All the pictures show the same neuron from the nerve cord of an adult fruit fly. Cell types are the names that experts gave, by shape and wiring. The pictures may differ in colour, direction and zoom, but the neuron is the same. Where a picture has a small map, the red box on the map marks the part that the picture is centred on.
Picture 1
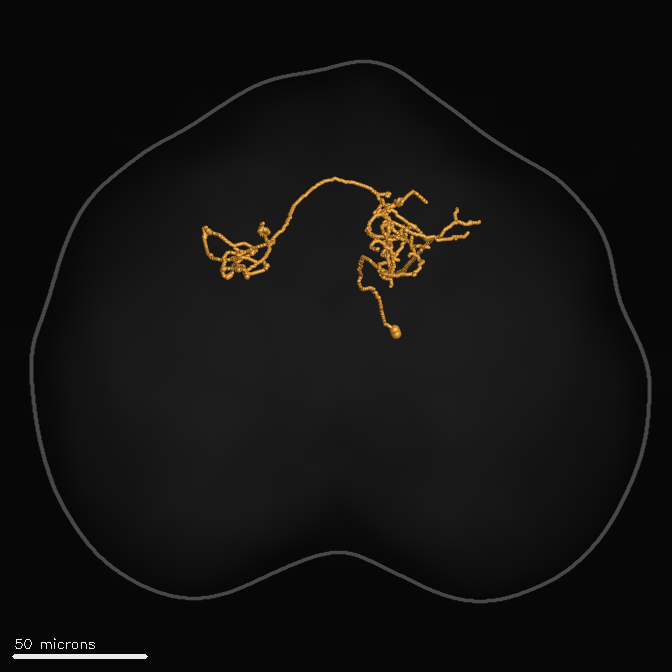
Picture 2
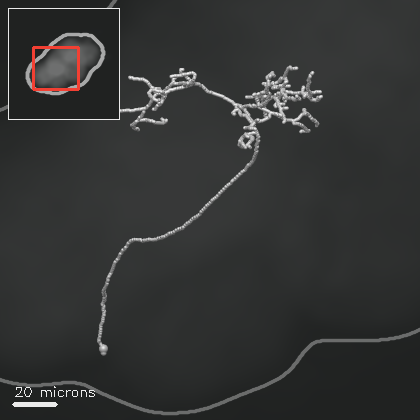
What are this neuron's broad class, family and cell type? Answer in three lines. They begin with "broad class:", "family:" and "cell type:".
broad class: nerve-cord intrinsic neuron
family: hemilineage 06A
cell type: IN06A136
